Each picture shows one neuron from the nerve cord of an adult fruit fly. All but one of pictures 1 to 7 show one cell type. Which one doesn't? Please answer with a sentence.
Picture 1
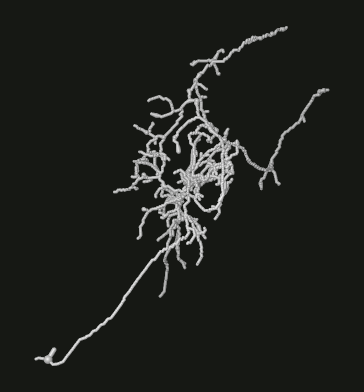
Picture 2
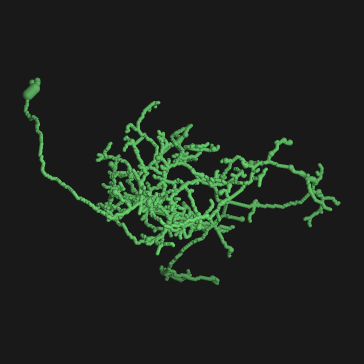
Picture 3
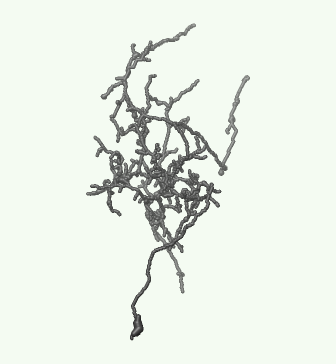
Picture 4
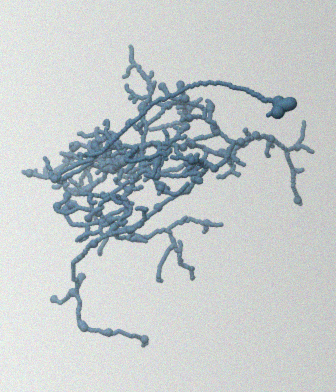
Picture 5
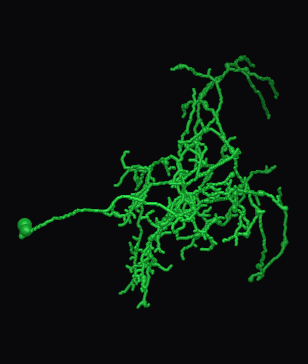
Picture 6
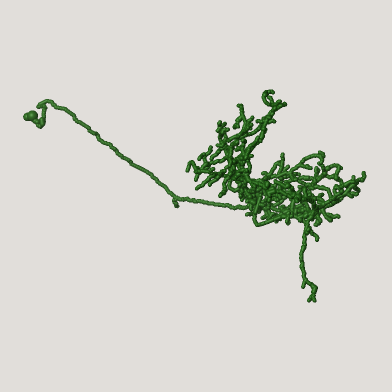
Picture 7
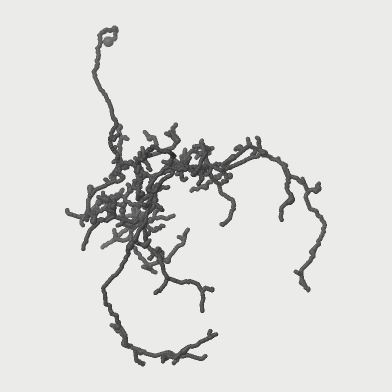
Picture 6 shows a neuron of another cell type.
